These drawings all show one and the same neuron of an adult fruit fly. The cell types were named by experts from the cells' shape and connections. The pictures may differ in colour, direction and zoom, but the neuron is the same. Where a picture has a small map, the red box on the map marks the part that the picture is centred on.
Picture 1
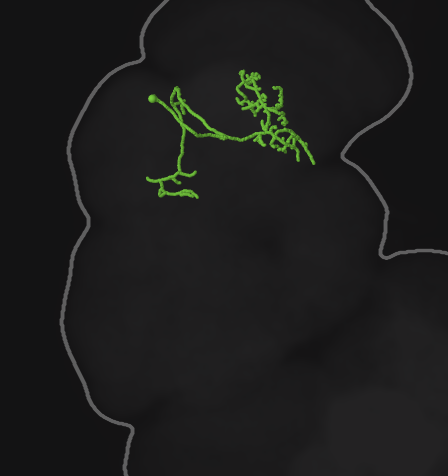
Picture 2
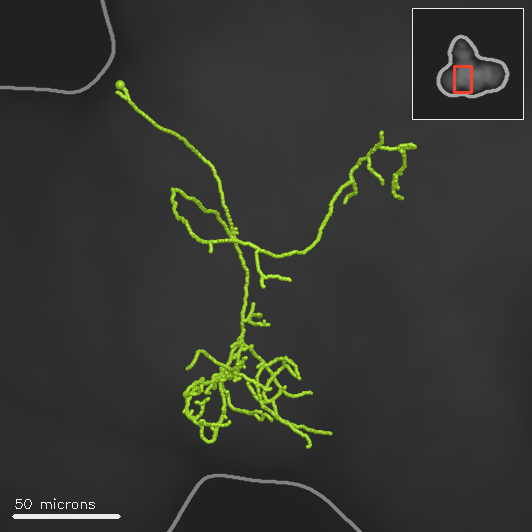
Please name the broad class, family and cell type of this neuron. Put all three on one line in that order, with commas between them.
central-brain intrinsic neuron, hemilineage VPNp&v1_posterior, CL252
